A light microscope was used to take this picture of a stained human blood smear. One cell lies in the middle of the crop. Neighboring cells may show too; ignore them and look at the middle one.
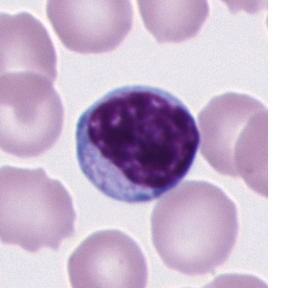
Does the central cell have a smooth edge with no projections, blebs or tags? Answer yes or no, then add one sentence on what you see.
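Yes. The cell outline is round and smooth.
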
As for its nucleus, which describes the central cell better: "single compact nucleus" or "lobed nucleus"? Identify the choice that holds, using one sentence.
What its nucleus forms is one compact round, oval or kidney-shaped mass.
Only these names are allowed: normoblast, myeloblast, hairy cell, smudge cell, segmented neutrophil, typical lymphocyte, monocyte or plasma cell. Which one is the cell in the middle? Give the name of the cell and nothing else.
typical lymphocyte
